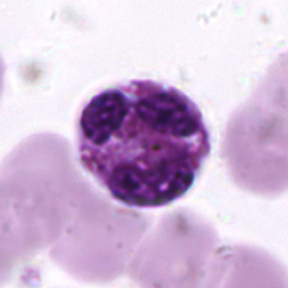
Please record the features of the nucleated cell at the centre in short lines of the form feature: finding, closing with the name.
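Border: round and smooth all the way around
Lobes: three, each separate from the others
Lobe placement: two in the upper half, one in the lower half
Centre: pale pink-violet cytoplasm filling the space between the lobes
Identity: eosinophil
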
